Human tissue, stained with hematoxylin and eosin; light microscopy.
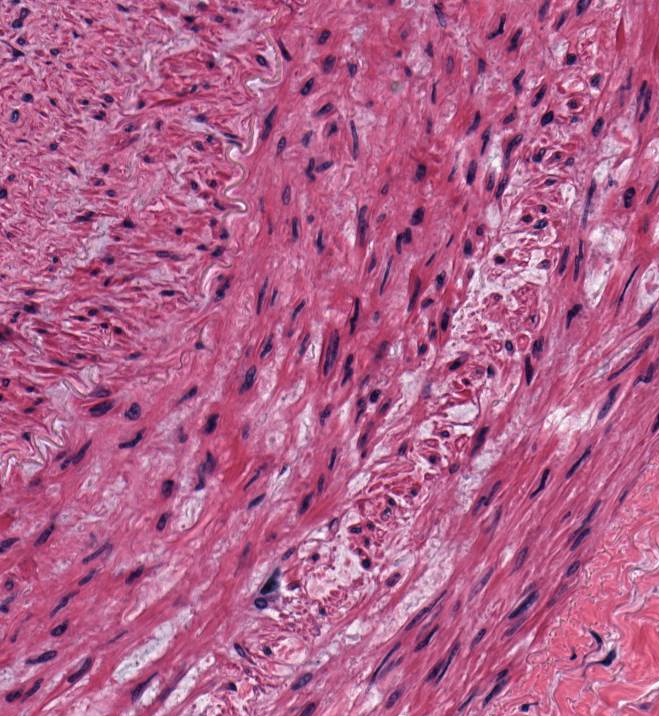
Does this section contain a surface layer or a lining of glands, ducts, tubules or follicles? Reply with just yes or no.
No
